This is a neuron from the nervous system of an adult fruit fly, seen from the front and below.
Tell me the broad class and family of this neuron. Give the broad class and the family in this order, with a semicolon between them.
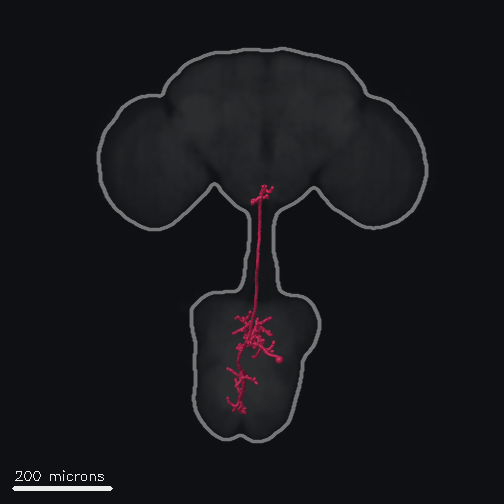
ascending neuron; hemilineage 05B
